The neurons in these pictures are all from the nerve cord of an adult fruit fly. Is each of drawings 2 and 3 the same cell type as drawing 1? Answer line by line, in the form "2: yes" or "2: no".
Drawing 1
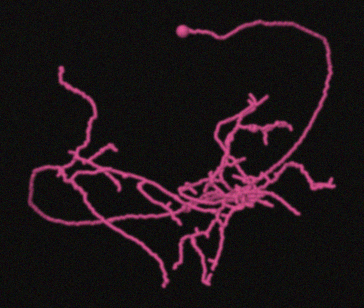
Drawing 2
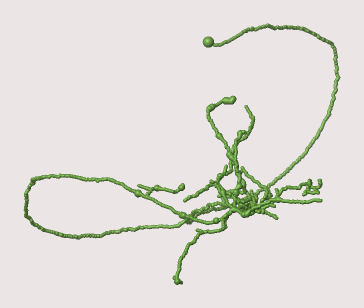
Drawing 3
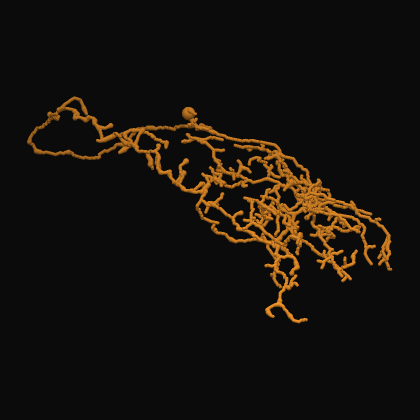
2: yes
3: no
